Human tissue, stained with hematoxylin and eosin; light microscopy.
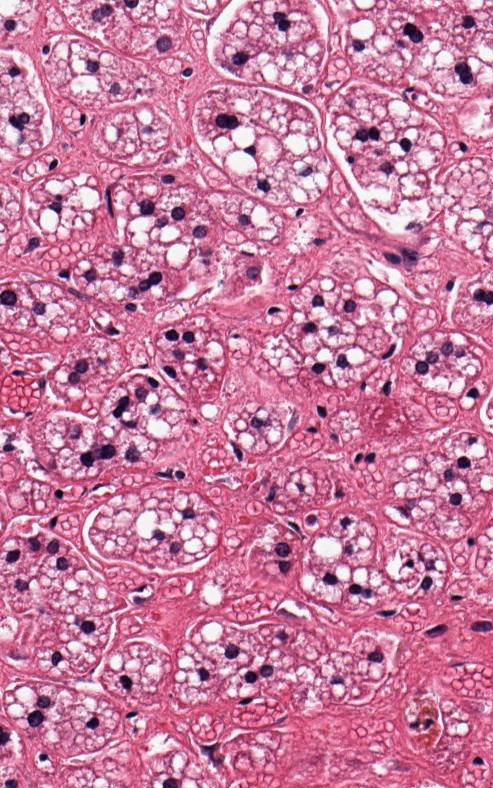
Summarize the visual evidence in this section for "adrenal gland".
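Right, this one's the adrenal gland. What you can see are solid nests of cells, none of them with a central lumen, and their pale cytoplasm is crammed with many clear vacuoles of varying size. The nest cells have small, round, darkly stained nuclei, while the septa in between hold flattened, spindle-shaped ones.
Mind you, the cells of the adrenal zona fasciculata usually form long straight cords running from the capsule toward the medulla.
Here they're gathered into nests instead, so that's the part that doesn't match the cord pattern.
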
